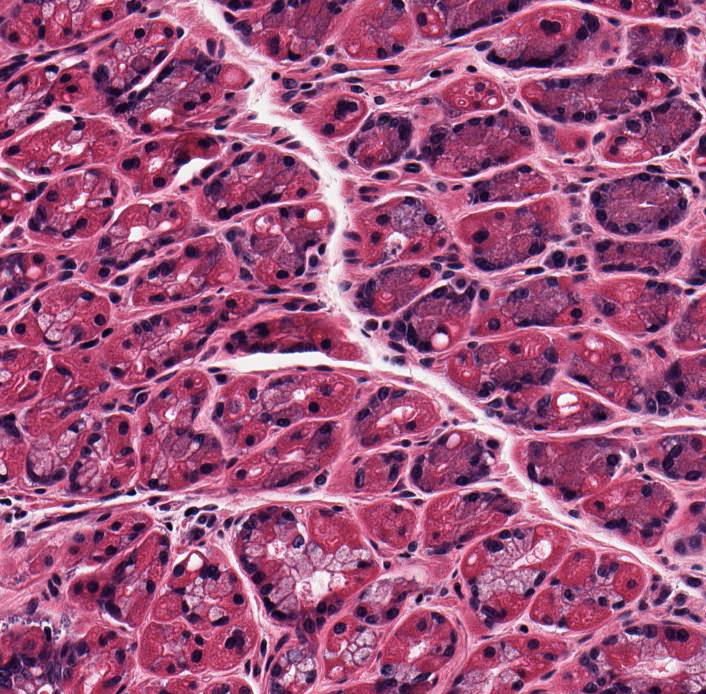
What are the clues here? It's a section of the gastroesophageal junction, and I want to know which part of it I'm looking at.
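It's oxyntic mucosa. Closely packed rounded and oval gland profiles, cut across, fill the field, separated only by thin pink stroma with elongated dark nuclei. Many gland cells have bright pink cytoplasm and a single round central nucleus.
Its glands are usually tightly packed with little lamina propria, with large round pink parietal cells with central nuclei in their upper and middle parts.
There are groups of pale, foamy-looking cells too, most conspicuous in the lower centre.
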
